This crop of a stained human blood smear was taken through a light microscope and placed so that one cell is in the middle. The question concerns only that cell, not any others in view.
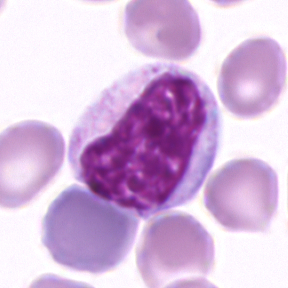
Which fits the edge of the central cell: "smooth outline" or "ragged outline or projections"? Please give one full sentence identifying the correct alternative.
Along its outline, the cell is smooth, with no projections.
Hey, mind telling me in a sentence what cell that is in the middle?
In the center of this field lies a metamyelocyte.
